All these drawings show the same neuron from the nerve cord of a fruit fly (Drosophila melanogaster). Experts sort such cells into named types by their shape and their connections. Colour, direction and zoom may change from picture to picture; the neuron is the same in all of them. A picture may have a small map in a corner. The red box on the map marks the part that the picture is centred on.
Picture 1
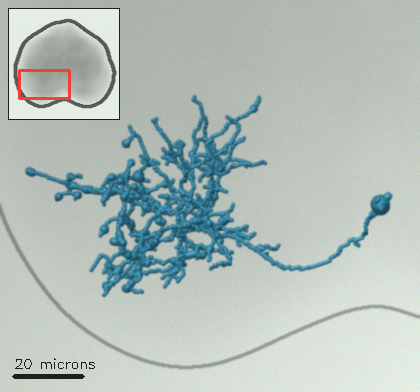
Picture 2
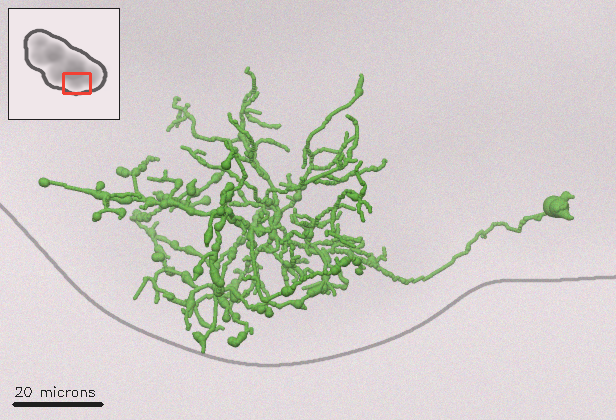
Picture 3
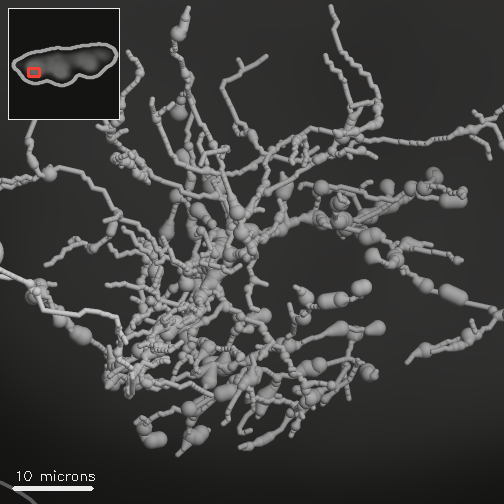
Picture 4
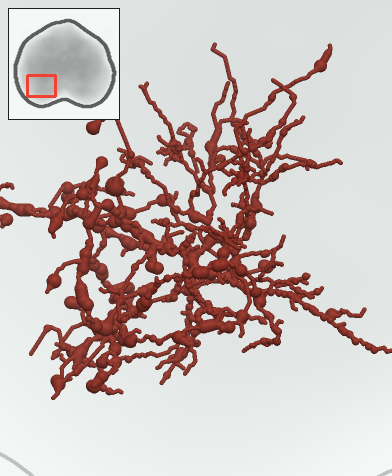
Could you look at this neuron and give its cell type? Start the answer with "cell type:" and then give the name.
cell type: IN13B044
